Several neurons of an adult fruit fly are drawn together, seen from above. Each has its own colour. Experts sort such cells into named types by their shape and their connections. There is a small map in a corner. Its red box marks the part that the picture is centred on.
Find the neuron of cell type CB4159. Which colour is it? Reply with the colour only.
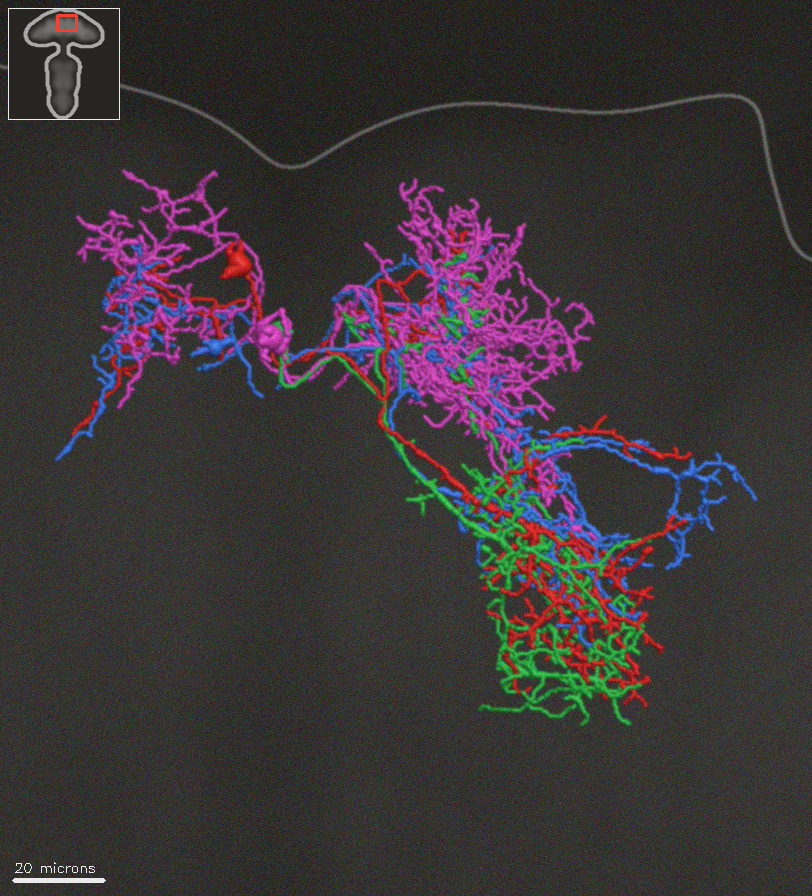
blue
